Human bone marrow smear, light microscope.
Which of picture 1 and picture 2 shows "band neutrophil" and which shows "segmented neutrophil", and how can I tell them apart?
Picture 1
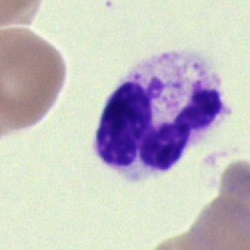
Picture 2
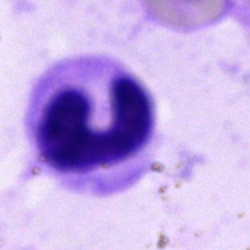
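The segmented neutrophil is in picture 1, the band neutrophil in picture 2. In picture 2 the nucleus is bent into a horseshoe whose opening faces upward.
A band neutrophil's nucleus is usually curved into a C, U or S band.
That cell has a round, smooth outline and pale lilac cytoplasm. In both pictures the chromatin is dark purple and dense, and neither nucleus shows nucleoli.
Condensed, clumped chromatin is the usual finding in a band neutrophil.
In picture 1, red cells sit in the upper left and lower right corners without touching the cell.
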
